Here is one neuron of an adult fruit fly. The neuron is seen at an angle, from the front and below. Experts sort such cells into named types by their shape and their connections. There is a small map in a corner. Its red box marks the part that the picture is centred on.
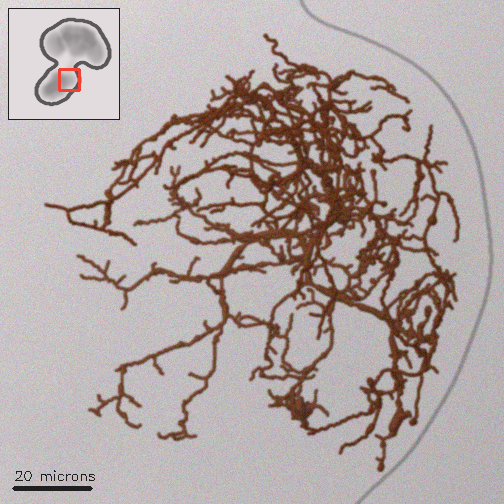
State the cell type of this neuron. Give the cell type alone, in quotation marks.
"IN20A.22A001"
